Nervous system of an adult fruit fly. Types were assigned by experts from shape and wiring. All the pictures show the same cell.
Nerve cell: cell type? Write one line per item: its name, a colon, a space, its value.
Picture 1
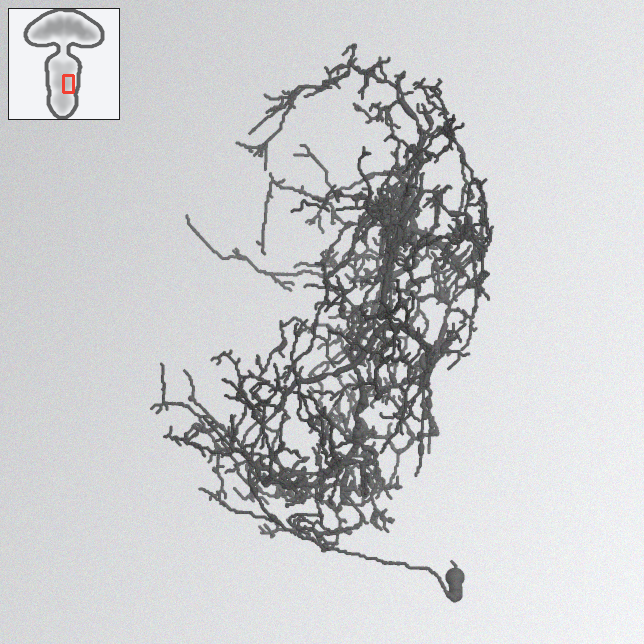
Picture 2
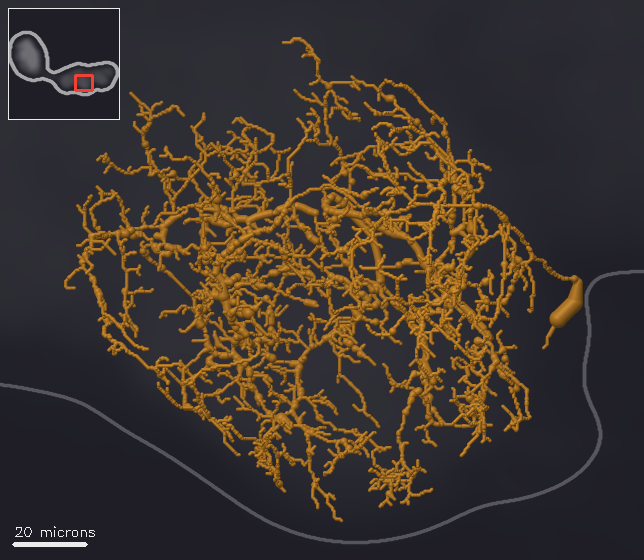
cell type: IN21A004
